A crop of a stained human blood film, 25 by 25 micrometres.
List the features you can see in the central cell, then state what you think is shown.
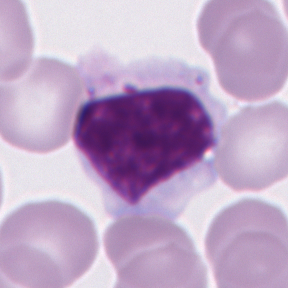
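An irregular outline, frayed and ruffled along the top. The nucleus is angular, its sides fairly straight, its lower end pointed. The chromatin looks dark purple and coarsely mottled. No vacuoles that I can see in the cytoplasm. I'd call it a large granular lymphocyte.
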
